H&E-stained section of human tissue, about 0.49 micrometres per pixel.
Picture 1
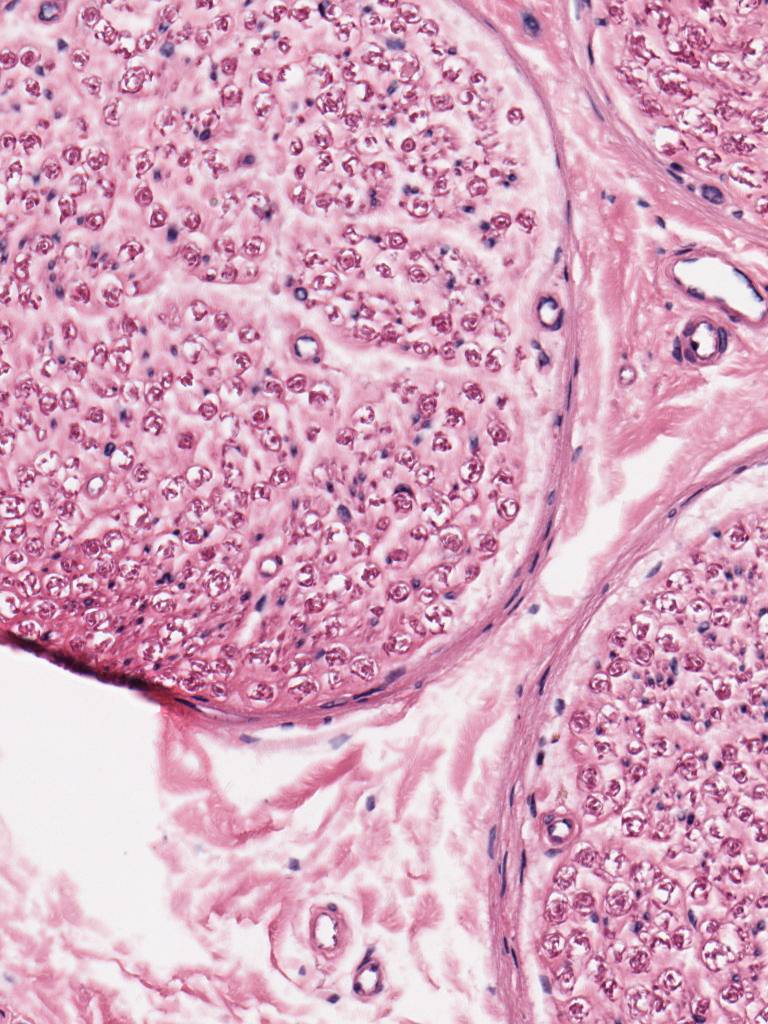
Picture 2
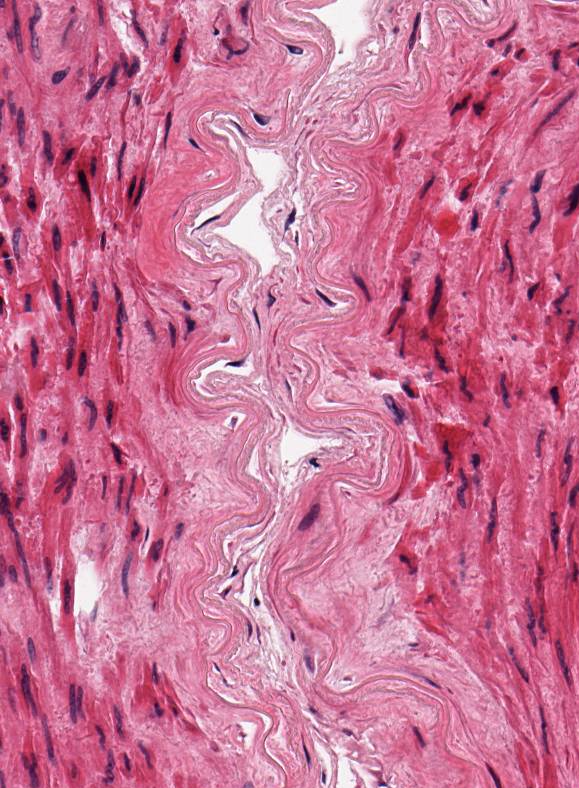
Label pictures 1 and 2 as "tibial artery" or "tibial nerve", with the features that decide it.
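Quick one: picture 1's the tibial nerve, picture 2's the tibial artery. The nerve is rounded bundles, a large one upper left and two more cut at the right edges, each bounded by flattened cells with dark elongated nuclei following the curve. Inside, cross-cut fibres show as pink dots in pale clear rings. The artery has a central band of tightly zigzagging lamellae, smooth muscle with cigar-shaped nuclei on both flanks, and a paler, finely fibrillar, sparsely nucleated zone in between.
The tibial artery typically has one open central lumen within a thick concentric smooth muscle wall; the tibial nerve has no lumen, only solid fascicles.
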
